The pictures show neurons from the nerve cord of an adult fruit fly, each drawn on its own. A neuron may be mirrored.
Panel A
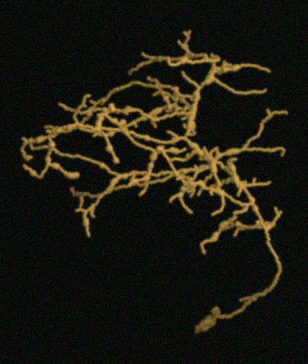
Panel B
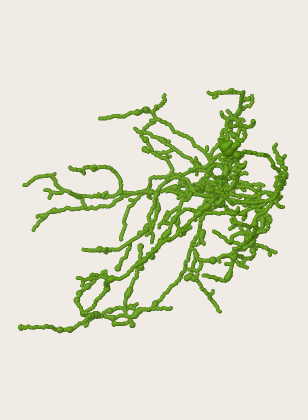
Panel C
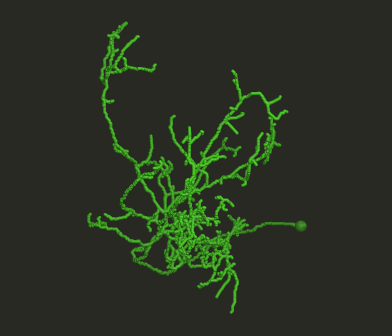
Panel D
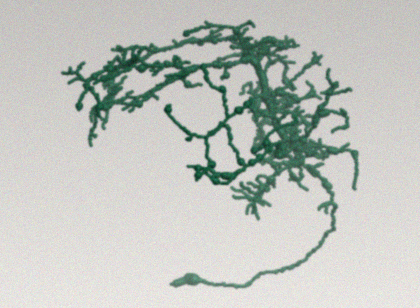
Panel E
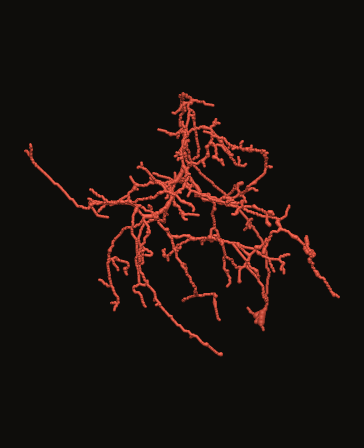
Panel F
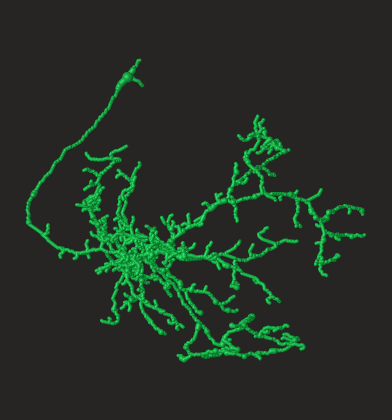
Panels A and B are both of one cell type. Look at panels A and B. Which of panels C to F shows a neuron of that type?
Panel E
